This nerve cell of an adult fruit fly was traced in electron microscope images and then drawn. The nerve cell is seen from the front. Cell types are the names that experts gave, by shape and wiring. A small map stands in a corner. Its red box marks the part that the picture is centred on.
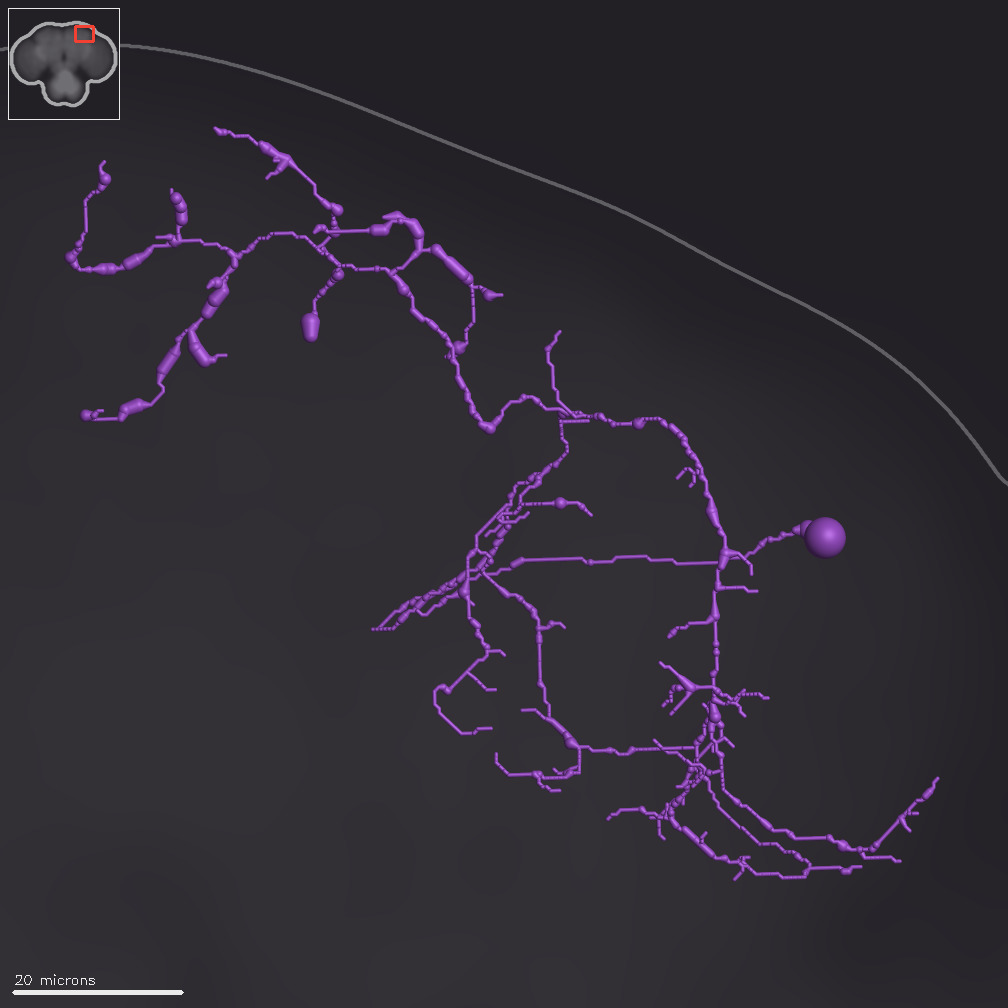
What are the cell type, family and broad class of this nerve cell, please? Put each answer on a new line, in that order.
CB0972
hemilineage LHp2
central-brain intrinsic neuron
